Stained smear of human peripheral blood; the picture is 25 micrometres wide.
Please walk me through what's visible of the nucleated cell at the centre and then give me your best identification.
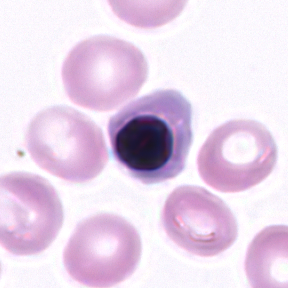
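Start with the chromatin, which is dense and almost black, with no pattern visible inside it. Search the nucleus and you will find no nucleoli. Now compare the cytoplasm with the red cells around it: it is a greyish lilac, bluer than their pink, and it shows no granules. This is a normoblast.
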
